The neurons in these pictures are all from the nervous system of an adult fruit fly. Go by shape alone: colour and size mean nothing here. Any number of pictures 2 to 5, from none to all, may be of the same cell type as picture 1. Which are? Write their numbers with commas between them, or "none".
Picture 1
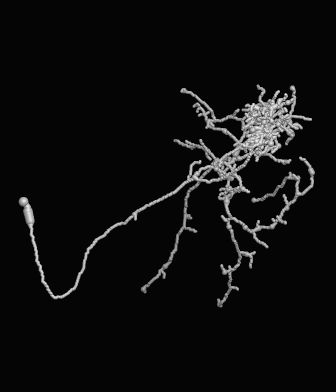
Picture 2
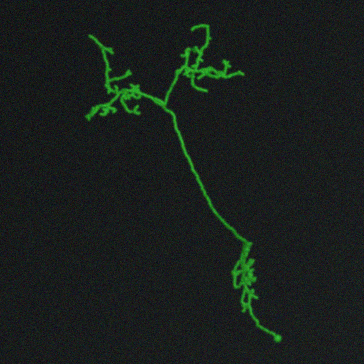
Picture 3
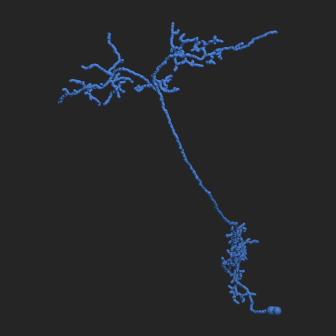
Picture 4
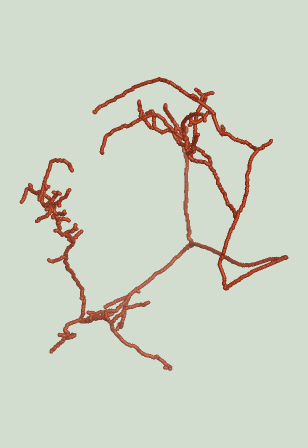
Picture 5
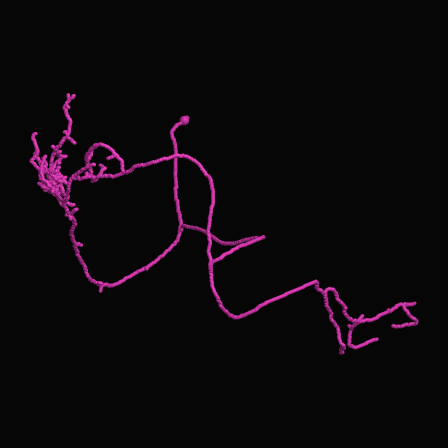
none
